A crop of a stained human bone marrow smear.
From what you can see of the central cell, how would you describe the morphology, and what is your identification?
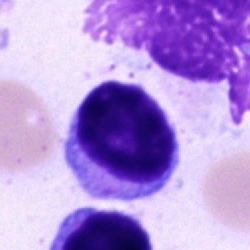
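A smooth outline, round to oval and free of surface projections, encloses this cell. The nucleus occupies most of it, and its dense chromatin stains dark purple. No granules appear in the cytoplasm. The cell is a lymphocyte.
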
